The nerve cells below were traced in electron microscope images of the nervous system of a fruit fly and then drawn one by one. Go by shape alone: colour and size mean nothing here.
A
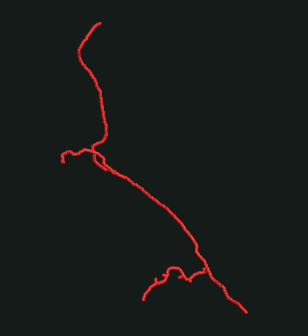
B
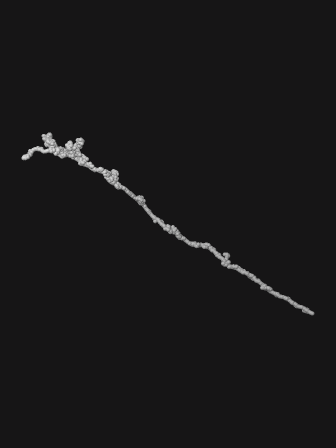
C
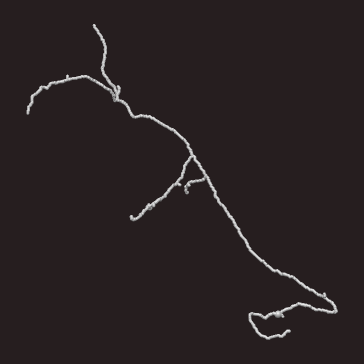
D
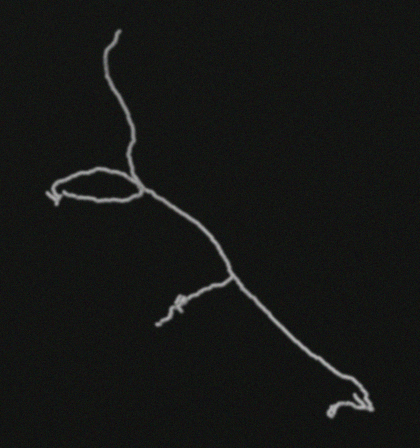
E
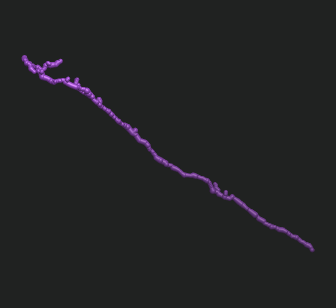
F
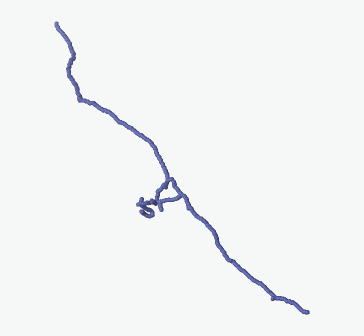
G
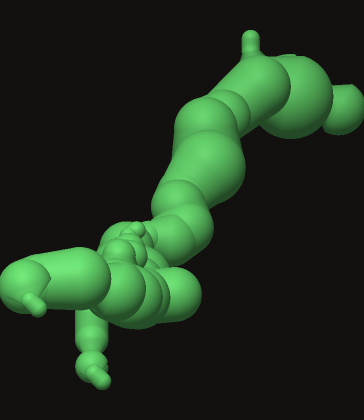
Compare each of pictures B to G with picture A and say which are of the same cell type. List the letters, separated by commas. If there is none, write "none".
C, D, F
